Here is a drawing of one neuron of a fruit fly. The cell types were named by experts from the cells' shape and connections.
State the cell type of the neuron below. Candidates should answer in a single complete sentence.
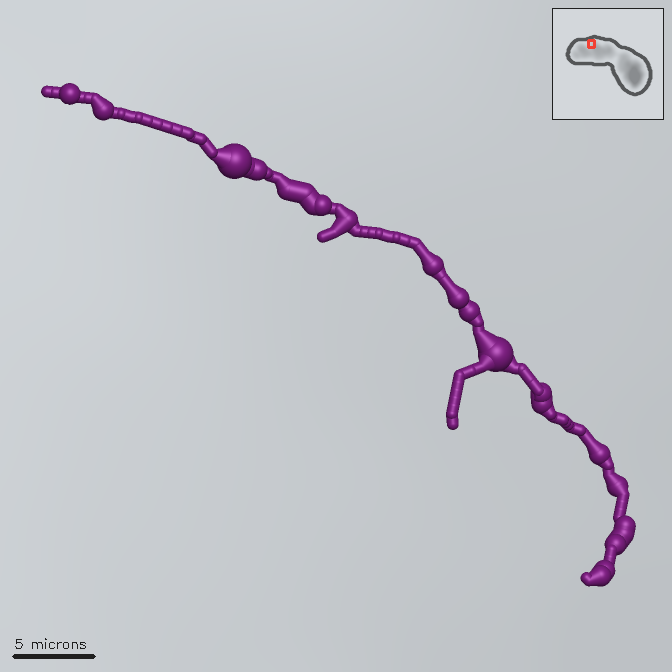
It is to cell type SNta25 that the neuron belongs.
